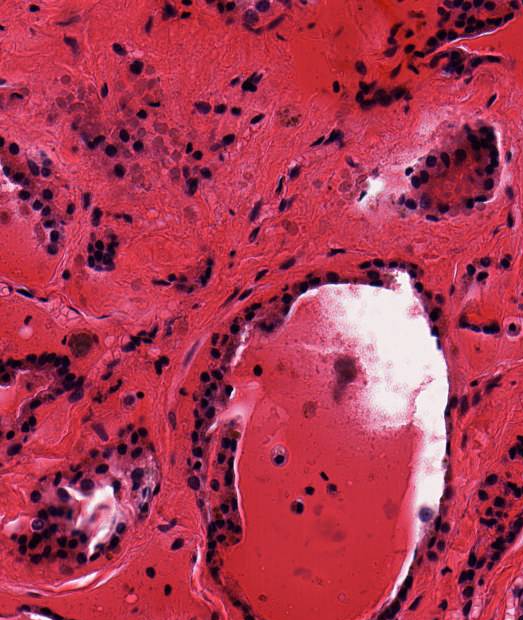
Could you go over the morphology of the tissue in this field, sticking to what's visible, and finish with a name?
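One large dilated lumen fills the lower centre, a few rounded cells lying free in its pink material. Smaller epithelial clusters with crowded dark round nuclei lie at left and top; a small upper-right unit holds pink secretion beside a white cleft. It is thyroid.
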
